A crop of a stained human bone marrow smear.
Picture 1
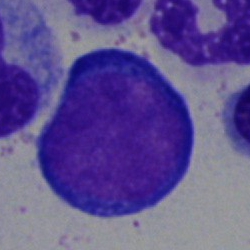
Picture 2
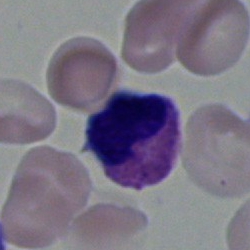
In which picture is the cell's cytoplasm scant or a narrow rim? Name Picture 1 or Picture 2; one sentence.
The cell in picture 1 has only a narrow rim of cytoplasm.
